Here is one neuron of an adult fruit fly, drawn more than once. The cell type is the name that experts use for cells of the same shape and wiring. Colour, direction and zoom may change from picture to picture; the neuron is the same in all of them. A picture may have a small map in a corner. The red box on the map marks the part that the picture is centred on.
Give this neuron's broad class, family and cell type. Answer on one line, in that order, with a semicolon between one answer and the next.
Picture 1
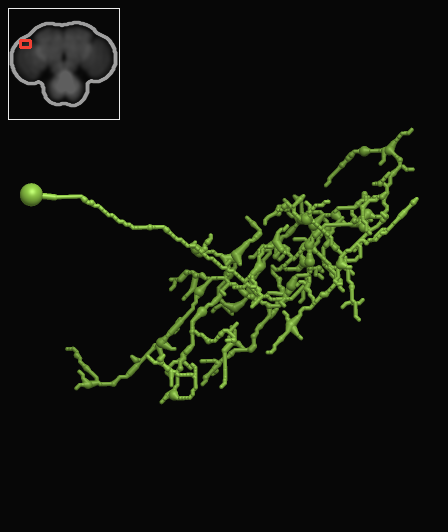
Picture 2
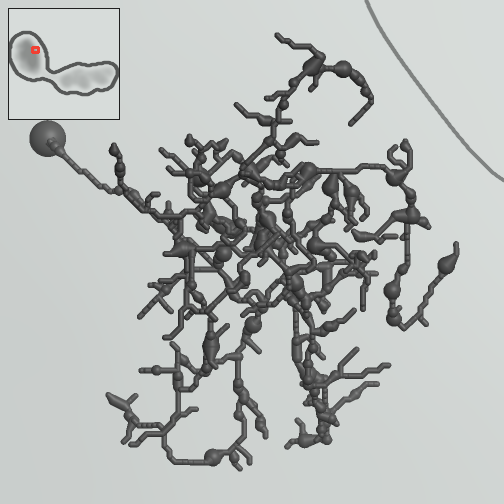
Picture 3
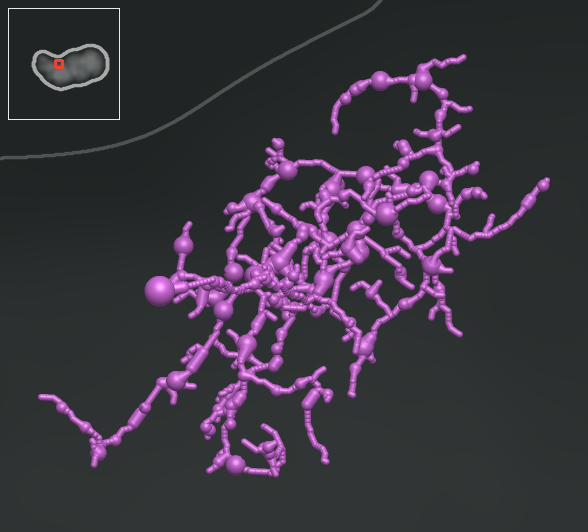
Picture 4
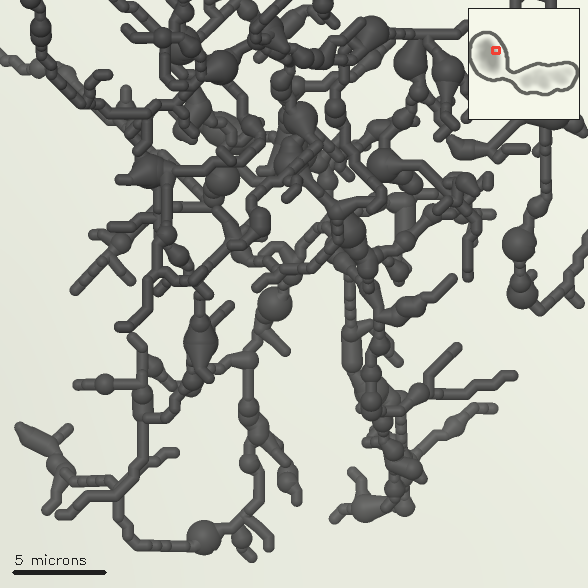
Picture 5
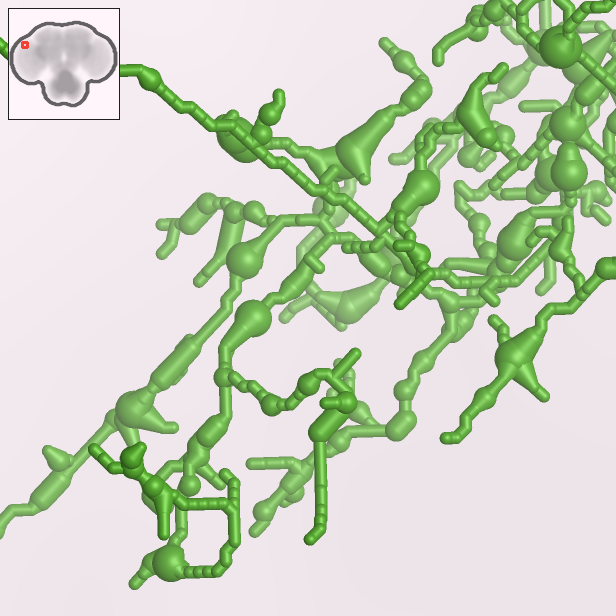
optic-lobe intrinsic neuron; Cm; Cm7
